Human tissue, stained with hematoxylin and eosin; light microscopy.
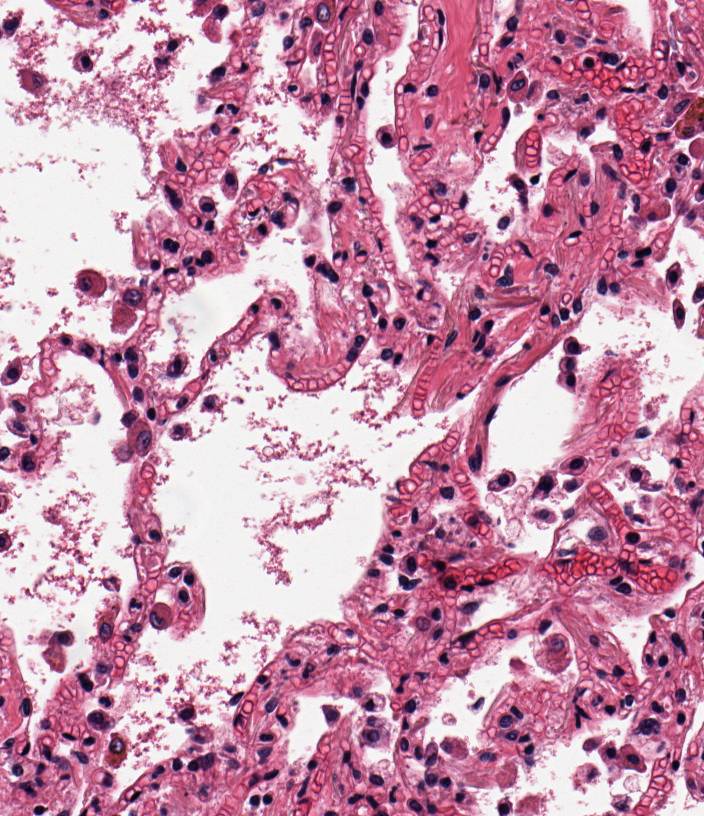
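Lung: thin branching septa around irregular open spaces, widest left and centre. Flattened cells with small dark nuclei line the septa. Thicker upper-right septa: wavy pink fibres, lengthwise elongated nuclei. A few free rounded cells, lower left and upper right corner, hold brown granular pigment.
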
